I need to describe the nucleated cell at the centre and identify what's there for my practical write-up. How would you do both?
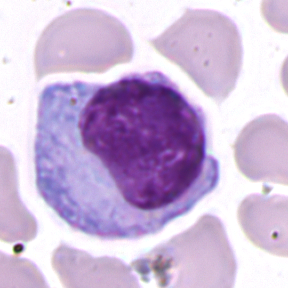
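Nucleus: a rounded oval lying off-centre towards the right side of the cell, with no distinct nucleoli. Cytoplasm: faintly mottled in texture, without distinct coloured granules and without clear vacuoles. The nucleated cell at the centre is a plasma cell.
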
